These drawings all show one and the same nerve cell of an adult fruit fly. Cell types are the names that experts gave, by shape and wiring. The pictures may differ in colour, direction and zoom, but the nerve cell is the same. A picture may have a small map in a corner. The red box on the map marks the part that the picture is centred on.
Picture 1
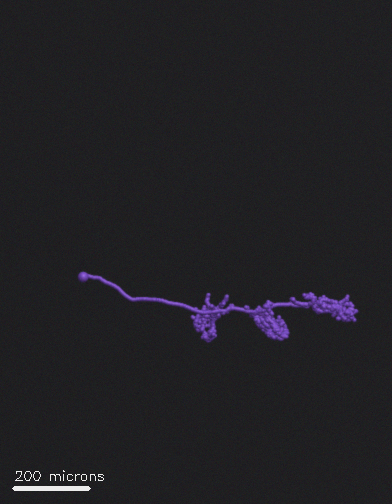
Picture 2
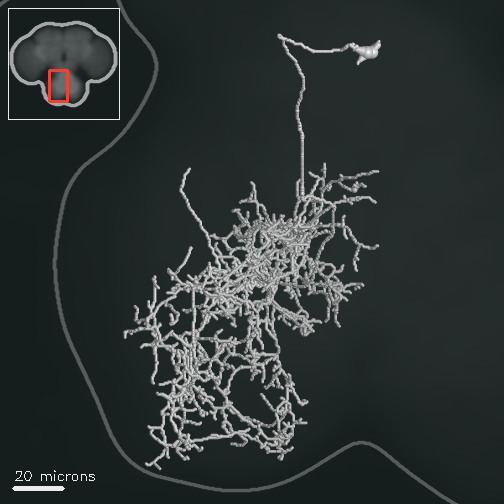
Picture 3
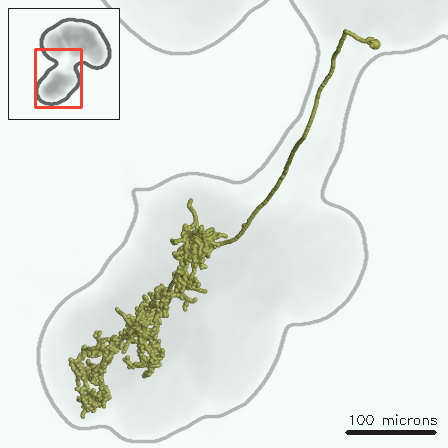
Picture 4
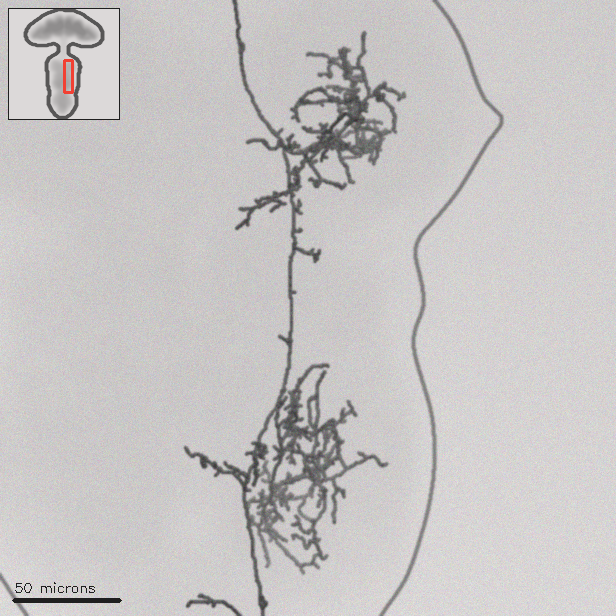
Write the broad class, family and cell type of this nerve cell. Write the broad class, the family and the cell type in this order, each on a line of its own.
descending neuron
DNge
DNge074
